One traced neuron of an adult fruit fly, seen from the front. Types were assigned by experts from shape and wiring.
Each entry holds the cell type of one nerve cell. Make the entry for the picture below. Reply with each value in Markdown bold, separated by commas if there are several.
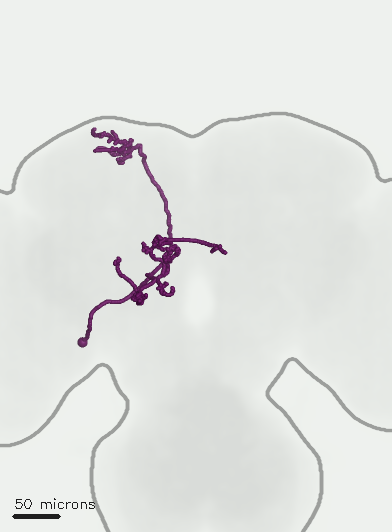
**M_lvPNm27**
